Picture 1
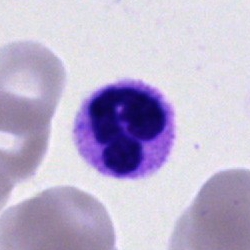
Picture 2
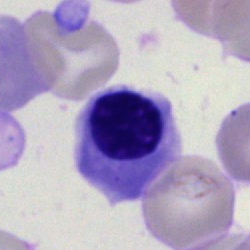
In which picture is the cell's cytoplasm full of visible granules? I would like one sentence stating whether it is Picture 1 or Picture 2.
Many granules can be seen in the cytoplasm of the cell in picture 1.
